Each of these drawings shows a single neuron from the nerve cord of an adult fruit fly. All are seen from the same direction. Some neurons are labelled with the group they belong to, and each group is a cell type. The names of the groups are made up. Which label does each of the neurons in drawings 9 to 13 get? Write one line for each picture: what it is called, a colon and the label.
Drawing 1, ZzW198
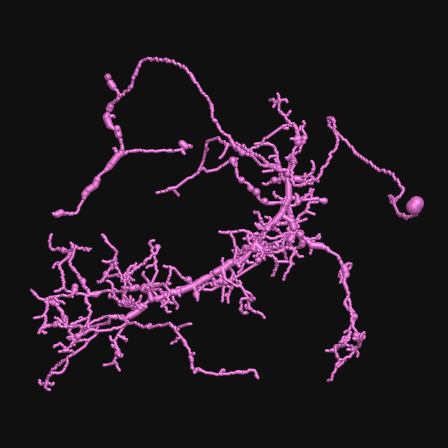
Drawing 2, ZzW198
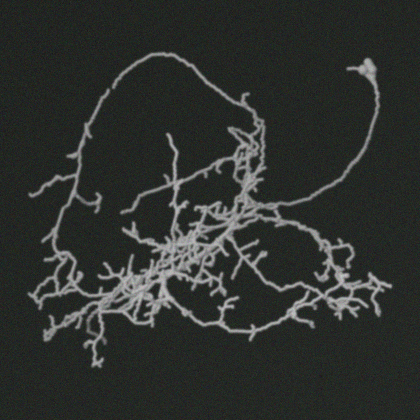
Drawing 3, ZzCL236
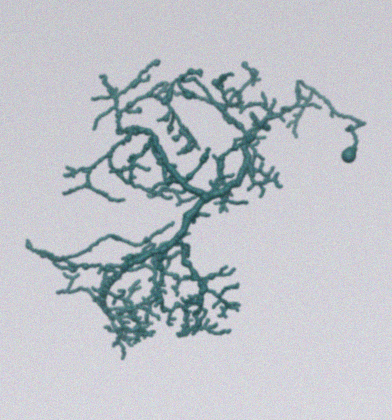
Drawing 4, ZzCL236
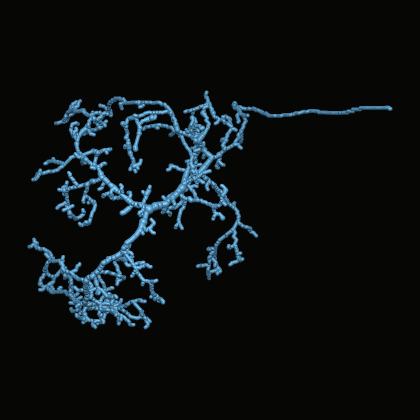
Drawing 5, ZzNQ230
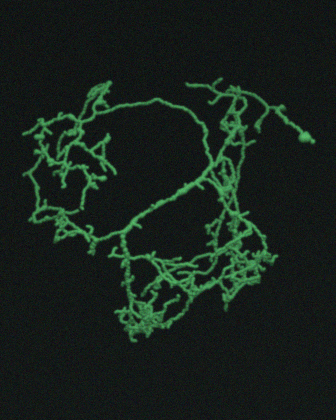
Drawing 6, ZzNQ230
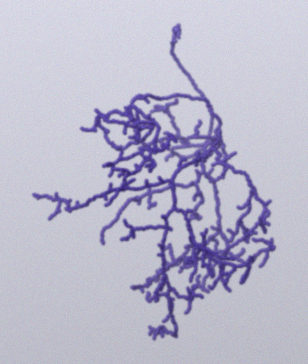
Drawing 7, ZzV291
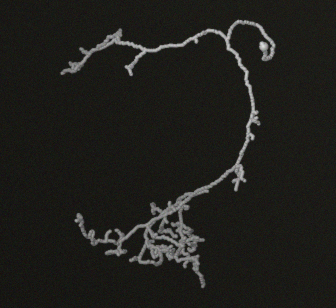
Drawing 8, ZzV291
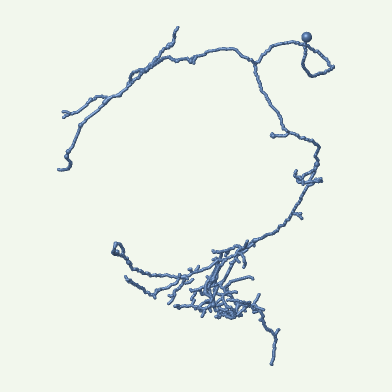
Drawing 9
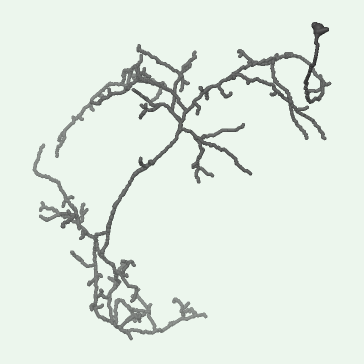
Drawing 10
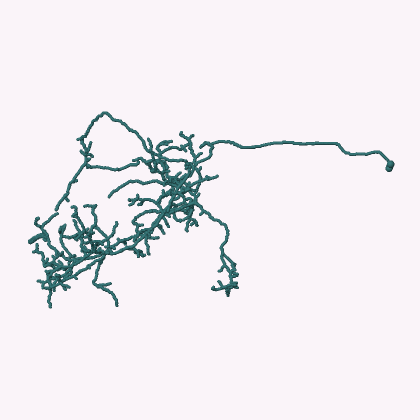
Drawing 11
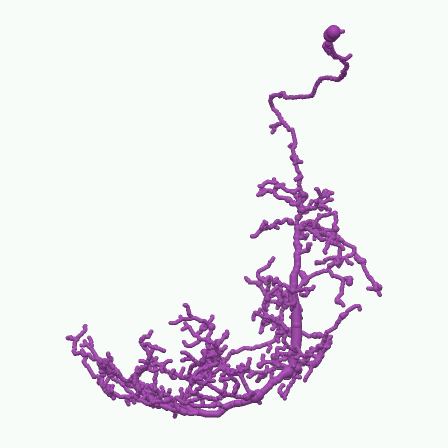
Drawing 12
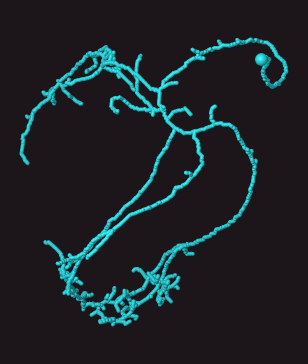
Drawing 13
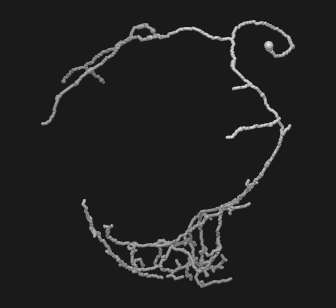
9: ZzV291
10: ZzW198
11: ZzCL236
12: ZzV291
13: ZzV291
